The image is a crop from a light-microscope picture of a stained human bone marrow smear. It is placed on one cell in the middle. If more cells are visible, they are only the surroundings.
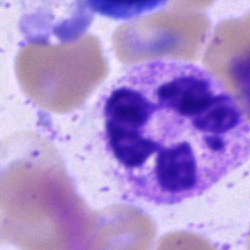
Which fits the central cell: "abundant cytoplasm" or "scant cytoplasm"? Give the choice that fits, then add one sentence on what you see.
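Abundant cytoplasm. The cytoplasm is ample and pale lilac-pink.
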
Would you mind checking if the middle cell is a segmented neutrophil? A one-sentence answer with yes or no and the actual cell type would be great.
Yes, the cell that the crop is centered on is a segmented neutrophil.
